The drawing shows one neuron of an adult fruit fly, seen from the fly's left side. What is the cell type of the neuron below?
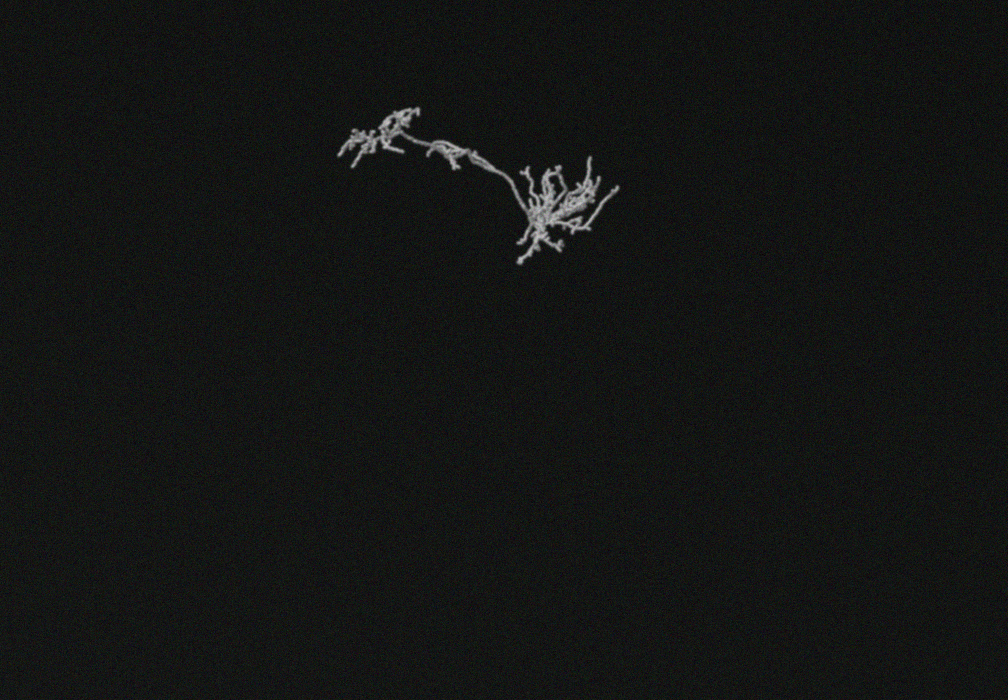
LH002m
